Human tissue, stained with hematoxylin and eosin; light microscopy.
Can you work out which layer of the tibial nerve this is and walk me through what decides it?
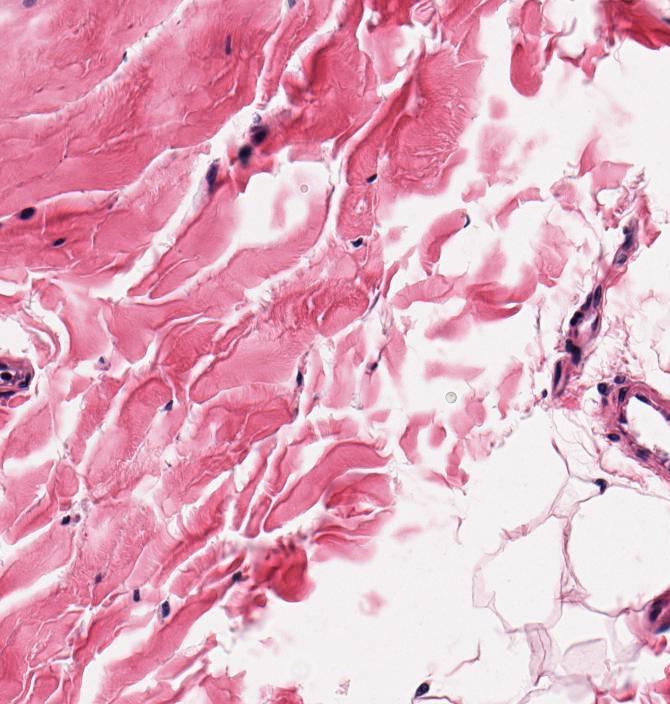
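I'd call this epineurium. What I notice first is dense pink fibrous bundles filling the left and upper part of the field, with looser, fragmented tissue toward the lower right. The nuclei lying between the bundles are sparse, small, dark and elongated.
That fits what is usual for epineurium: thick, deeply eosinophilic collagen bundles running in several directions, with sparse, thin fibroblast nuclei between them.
White clefts split the pink bundles apart all through the dense part, and in the lower right corner lie empty adipocytes outlined by thin membranes.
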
